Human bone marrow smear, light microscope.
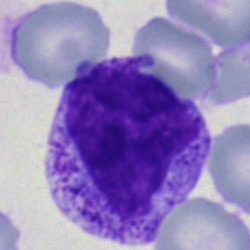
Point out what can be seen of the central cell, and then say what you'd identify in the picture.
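See that large nucleus sitting up toward the top of the cell, with a wider rim of cytoplasm below it than above? Many fine purple granules fill the cytoplasm, which is pale lilac between them. That's a myelocyte.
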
